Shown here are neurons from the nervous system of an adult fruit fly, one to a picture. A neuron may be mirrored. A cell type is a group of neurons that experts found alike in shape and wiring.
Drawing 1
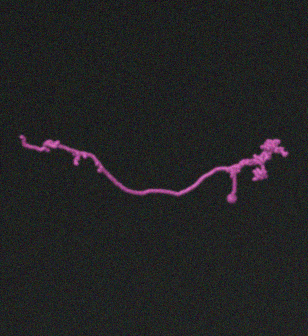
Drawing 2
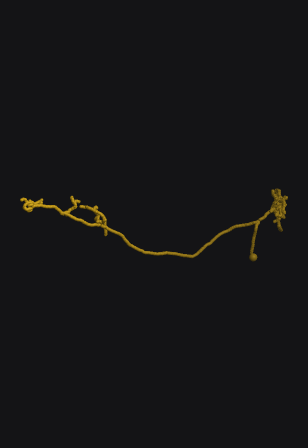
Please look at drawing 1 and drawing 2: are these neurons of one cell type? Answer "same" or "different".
different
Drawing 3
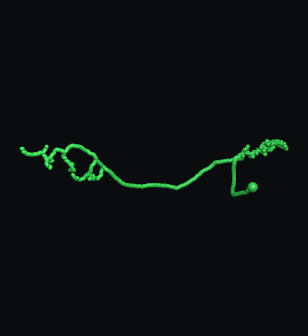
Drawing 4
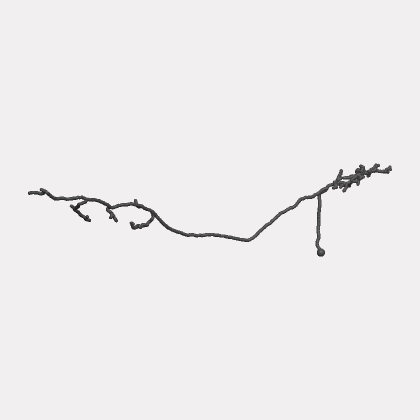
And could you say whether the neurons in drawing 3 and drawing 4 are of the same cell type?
same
